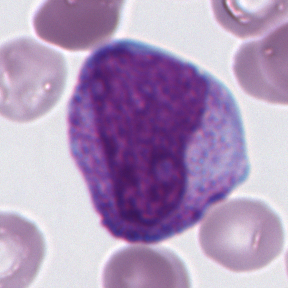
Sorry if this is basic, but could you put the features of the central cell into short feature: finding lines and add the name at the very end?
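Nuclear extent: fills most of the cell
Cytoplasm: widest band to the right of the nucleus
Spot: small, pale, round, in lower nucleus
Vacuoles: none in cytoplasm
Name: atypical promyelocyte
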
